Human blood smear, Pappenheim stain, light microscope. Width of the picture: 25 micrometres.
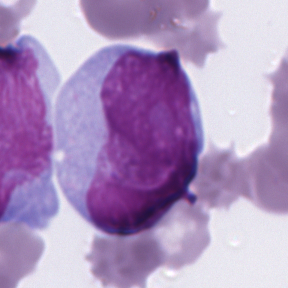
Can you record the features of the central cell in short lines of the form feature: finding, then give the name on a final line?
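Nucleus: toward the right, reaching the cell edge there
Chromatin: purple, finely textured, no coarse dark clumps
Cytoplasm colour: pale greyish-blue
Cytoplasm rim: broad, on the left side of the nucleus
Name: myeloblast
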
